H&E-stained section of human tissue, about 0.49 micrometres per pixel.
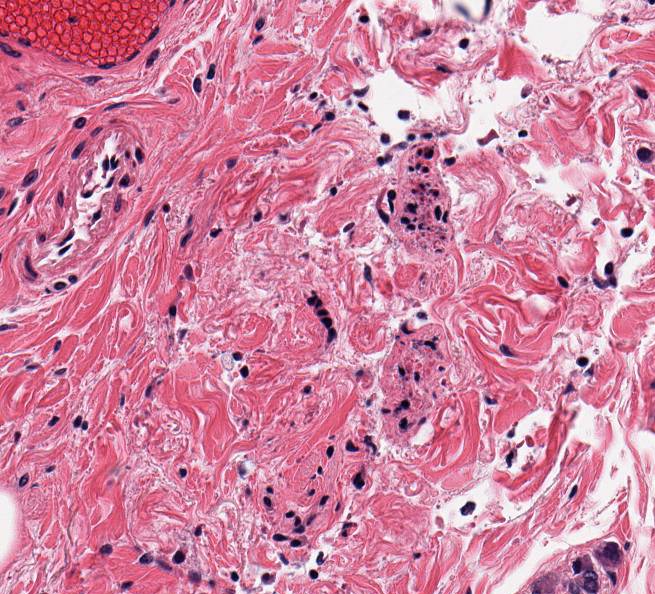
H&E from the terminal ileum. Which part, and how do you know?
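The section shows dense connective tissue. Mostly small, dark, spindle-shaped to oval nuclei lie scattered among collagen bundles, and a vessel in the top-left corner is packed with red blood cells.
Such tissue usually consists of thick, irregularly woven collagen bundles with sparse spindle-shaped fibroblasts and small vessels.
Small clusters of dark, irregular nuclei lie in pale bluish-purple material near the centre and right. Toward the upper right the collagen loosens, with white clefts between bundles.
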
